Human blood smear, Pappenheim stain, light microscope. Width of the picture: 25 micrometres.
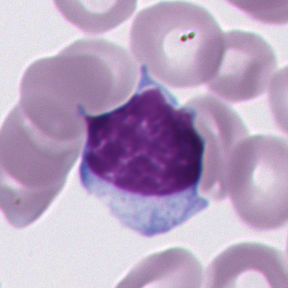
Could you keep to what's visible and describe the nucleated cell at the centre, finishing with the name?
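Notice the angular outline, with short pointed projections at its upper corners. The cytoplasm is pale blue, and most of it lies below the nucleus, with just a thin rim above. The chromatin is dark purple and clumped, crossed by paler streaks. The nucleus measures about 11 by 9 micrometres. It is a typical lymphocyte.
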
